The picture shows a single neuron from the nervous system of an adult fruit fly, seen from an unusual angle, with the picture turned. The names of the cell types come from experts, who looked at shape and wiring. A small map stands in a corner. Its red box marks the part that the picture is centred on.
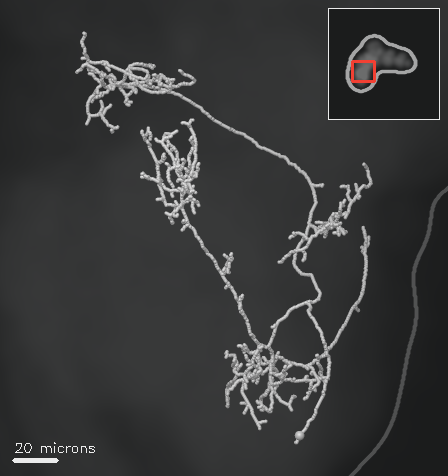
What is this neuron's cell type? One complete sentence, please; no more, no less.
It is as PLP097 that this neuron is typed.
